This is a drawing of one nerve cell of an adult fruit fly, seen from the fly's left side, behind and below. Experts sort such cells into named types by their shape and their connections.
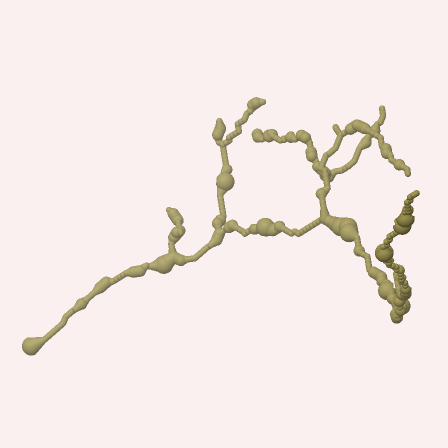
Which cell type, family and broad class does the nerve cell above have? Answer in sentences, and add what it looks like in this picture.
The cell type is SNta37. Its family is called class mechanosensory tactile. It is a sensory neuron entering the nerve cord. The drawing shows no cell body. There are a dozen or fewer branch ends.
